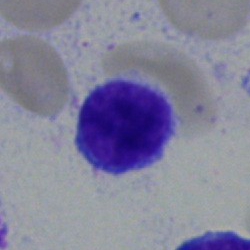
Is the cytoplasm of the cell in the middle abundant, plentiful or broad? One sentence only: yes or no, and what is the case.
No, its cytoplasm is scant rather than broad.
